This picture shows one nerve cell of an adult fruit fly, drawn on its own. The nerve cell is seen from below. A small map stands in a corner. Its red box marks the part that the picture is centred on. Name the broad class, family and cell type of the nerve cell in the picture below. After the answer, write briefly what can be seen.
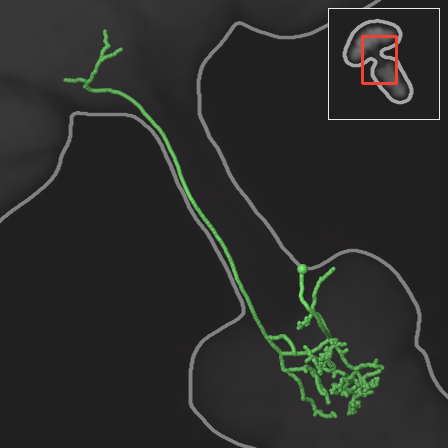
It is an ascending neuron. The family is hemilineage 07B. Its cell type is AN07B070. It reaches both the brain and the nerve cord, passing through the neck. In this view it is about as wide as it is tall.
